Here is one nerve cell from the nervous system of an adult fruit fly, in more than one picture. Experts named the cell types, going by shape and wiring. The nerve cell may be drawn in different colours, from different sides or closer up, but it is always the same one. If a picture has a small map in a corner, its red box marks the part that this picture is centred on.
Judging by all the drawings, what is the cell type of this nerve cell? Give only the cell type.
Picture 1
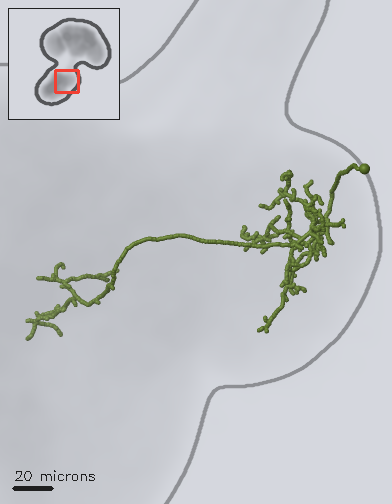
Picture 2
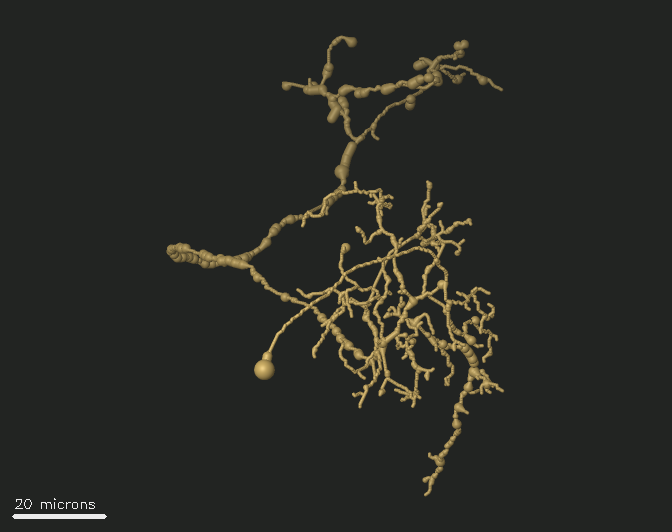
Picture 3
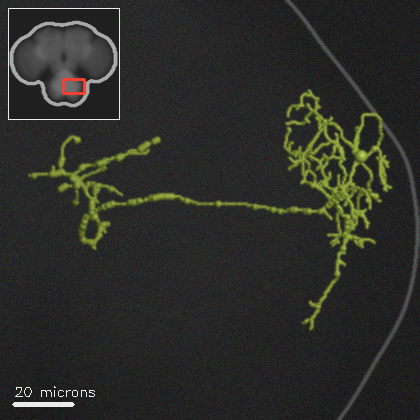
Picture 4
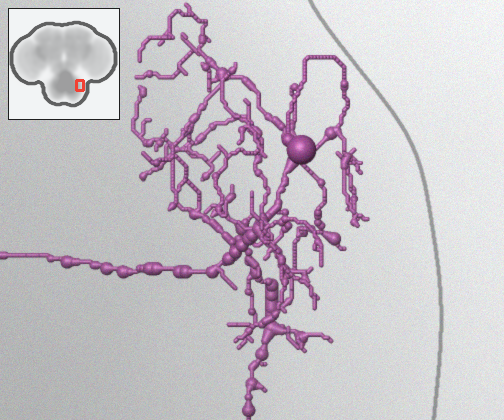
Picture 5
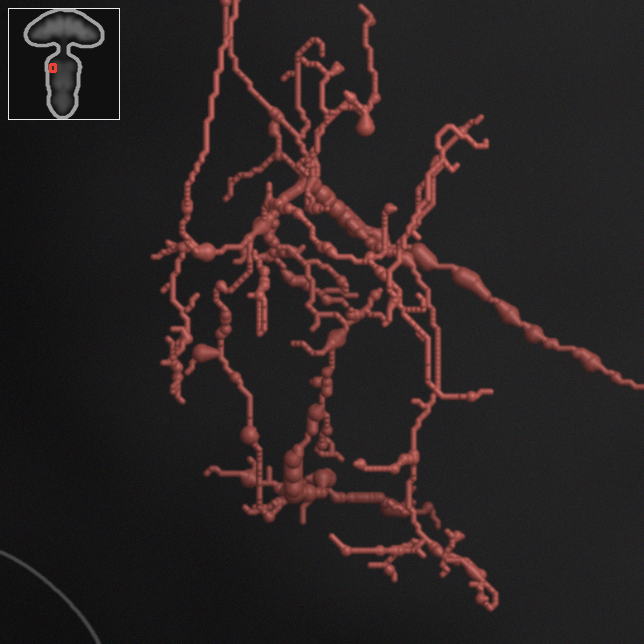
IN19A093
